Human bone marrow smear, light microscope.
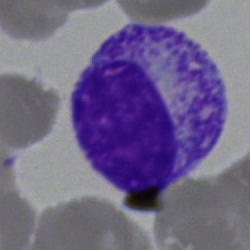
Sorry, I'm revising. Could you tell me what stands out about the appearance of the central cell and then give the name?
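In answer: the nucleus stains a dense, dark purple throughout. The cytoplasm forms a crescent on its upper-right side, and a paler, lightly stained zone of cytoplasm lies right beside the nucleus. The image is slightly blurred, which softens the fine detail. The cell is a myelocyte.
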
